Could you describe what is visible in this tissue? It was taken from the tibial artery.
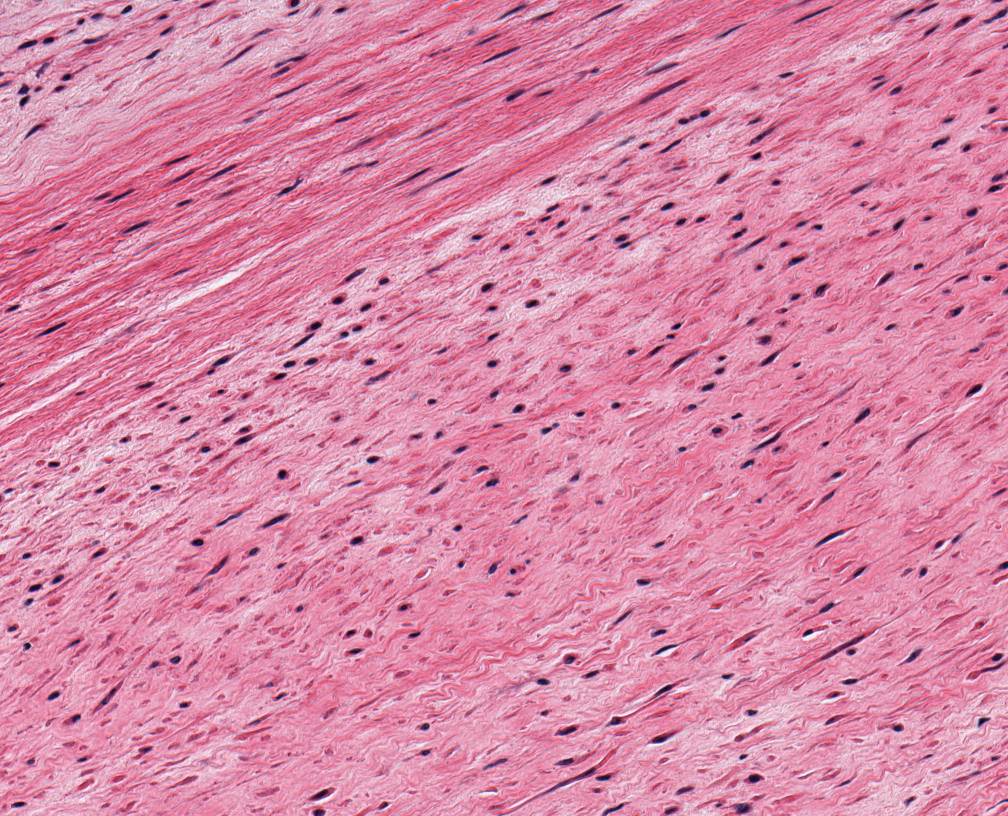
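The fibres run parallel and diagonally, from lower left to upper right, across the whole field. Across the upper left runs a band of tightly packed, deeper pink fibres. Centrally and lower down, the fibres are wavy. Nuclei are small, dark and oval to elongated.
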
